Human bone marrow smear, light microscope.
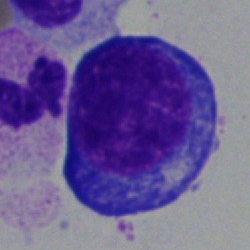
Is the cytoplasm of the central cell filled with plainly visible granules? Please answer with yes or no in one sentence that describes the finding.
No, in the cell's cytoplasm no granules are visible.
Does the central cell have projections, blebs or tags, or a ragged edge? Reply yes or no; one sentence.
No, the cell does not have a rough edge, as its outline is smooth.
